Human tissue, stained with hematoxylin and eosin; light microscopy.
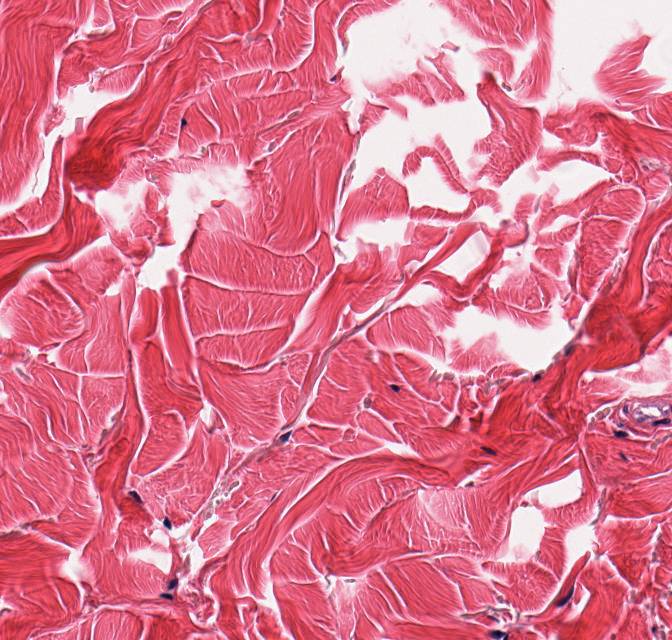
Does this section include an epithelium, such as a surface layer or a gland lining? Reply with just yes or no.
No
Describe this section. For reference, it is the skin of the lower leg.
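Thick eosinophilic fibre bundles interlace across the whole field, running in many different directions. Inside the bundles, the fibres have a fine, wavy fibrillar texture. Nuclei are few, small, dark and elongated, lying sparsely between bundles. No fat cells are present anywhere.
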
